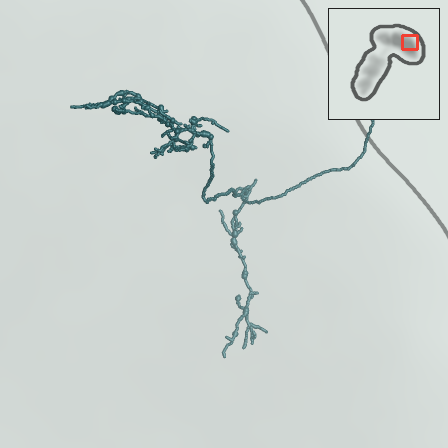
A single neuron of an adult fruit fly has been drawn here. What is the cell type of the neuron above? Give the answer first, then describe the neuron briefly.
It is of cell type CB1956. This is a central-brain intrinsic neuron. It lies in the brain. As drawn here it is about as wide as it is tall.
